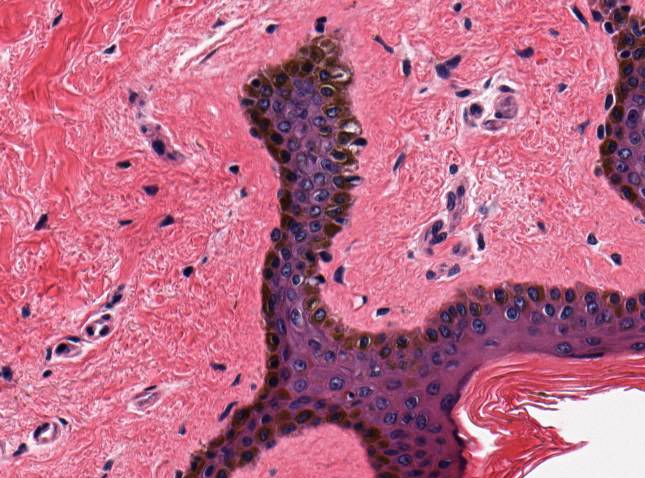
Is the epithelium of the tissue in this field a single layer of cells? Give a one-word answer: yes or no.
No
